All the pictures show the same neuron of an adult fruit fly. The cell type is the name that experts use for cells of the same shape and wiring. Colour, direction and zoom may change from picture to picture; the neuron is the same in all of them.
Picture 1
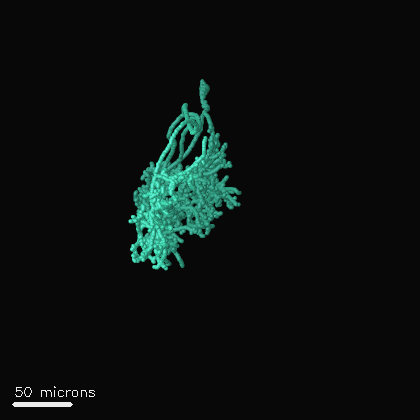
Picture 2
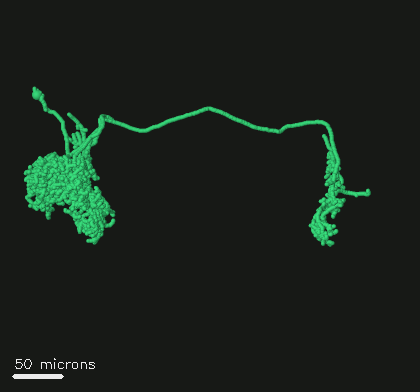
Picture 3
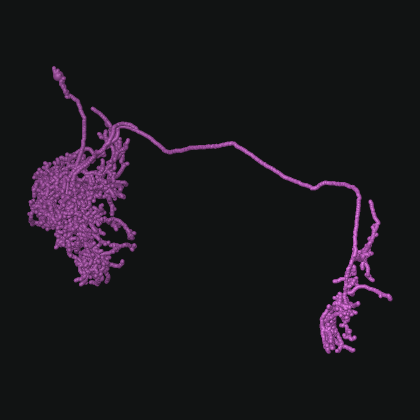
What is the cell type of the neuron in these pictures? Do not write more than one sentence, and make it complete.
On the level of cell type, this neuron is AVLP023.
